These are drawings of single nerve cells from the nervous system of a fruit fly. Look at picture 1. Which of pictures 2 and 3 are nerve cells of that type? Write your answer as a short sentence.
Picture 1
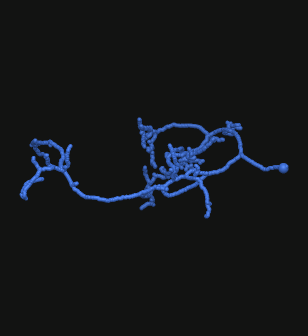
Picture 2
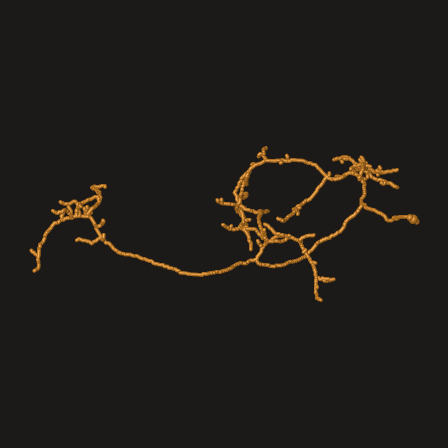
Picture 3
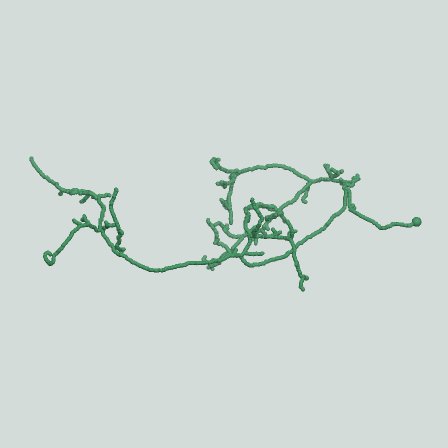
Picture 3 is of the same cell type.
